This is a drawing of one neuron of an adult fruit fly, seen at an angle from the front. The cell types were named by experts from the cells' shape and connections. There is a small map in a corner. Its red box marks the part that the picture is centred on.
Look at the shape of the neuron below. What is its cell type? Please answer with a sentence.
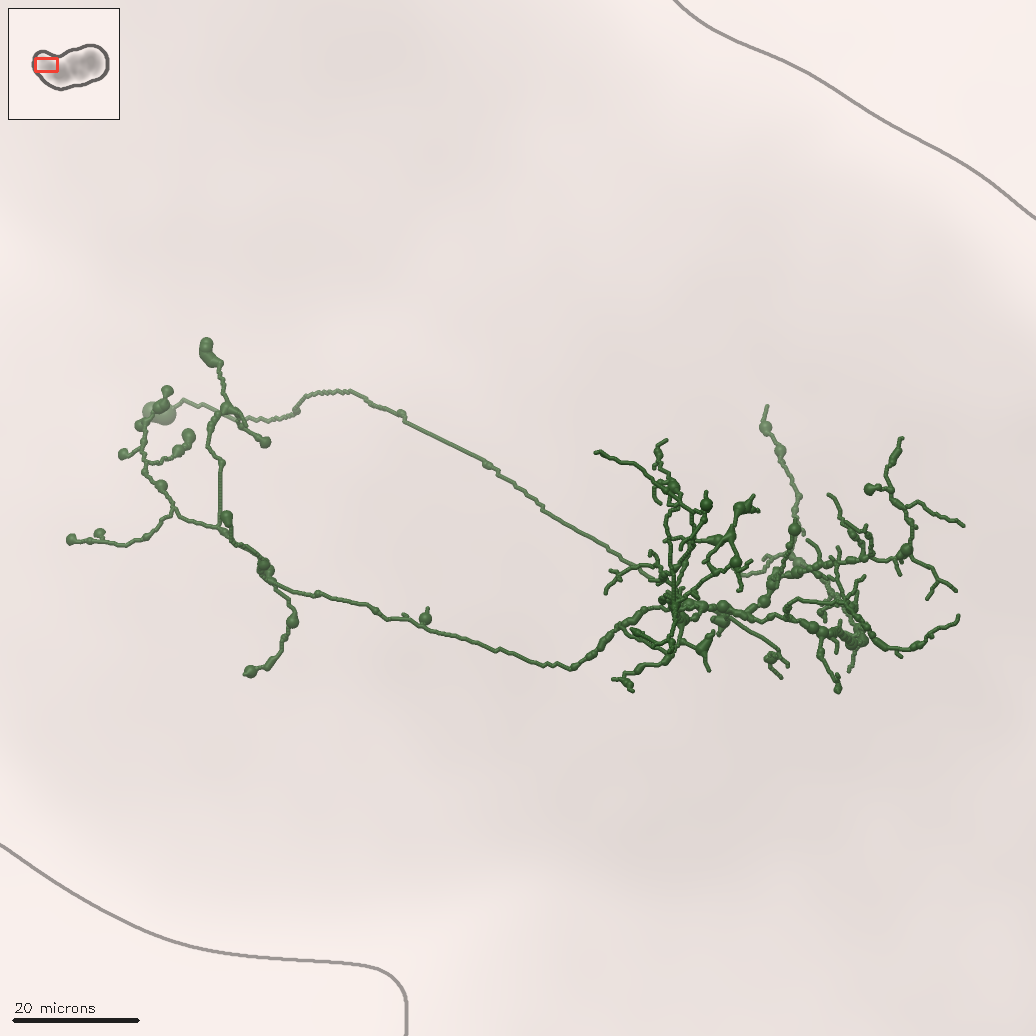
The cell type is IN12B082.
